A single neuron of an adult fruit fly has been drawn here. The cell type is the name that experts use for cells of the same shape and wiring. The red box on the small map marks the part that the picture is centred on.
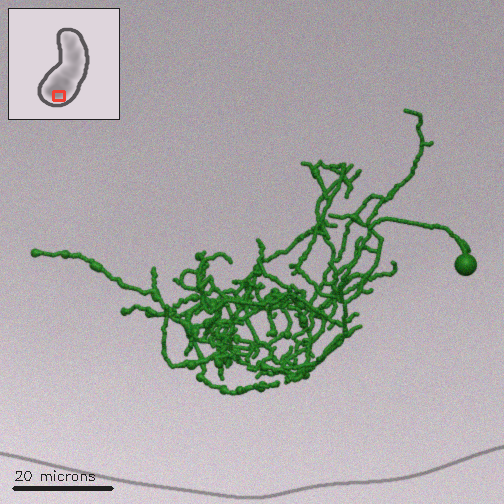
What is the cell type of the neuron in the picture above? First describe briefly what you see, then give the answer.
The cell body can be seen on the right of the picture. By the scale bar it is about 90 microns wide in this view. The picture shows dozens of branch ends. This is a central-brain intrinsic neuron. It is of cell type CB1964.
